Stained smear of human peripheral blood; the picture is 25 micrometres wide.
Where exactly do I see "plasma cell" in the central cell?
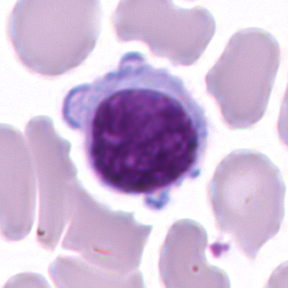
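What fits the plasma cell best is where the nucleus sits: off-centre, shifted toward the lower right of the cell.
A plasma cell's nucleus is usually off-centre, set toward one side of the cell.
The nucleus is also round in outline, about 9 micrometres across.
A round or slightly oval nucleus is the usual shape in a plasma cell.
Beyond that, the cytoplasm is widest on the upper-left side of the cell, and no granules are visible in it. The cell outline is irregular, with small blue knob-like projections at the top, left and bottom.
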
